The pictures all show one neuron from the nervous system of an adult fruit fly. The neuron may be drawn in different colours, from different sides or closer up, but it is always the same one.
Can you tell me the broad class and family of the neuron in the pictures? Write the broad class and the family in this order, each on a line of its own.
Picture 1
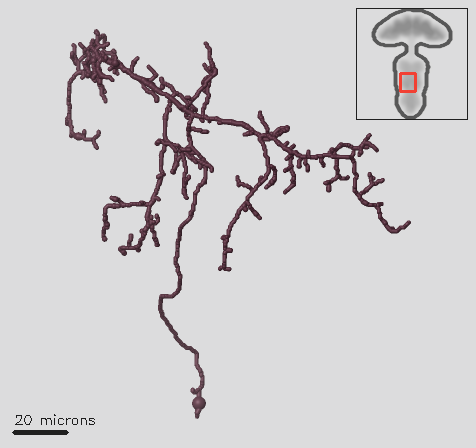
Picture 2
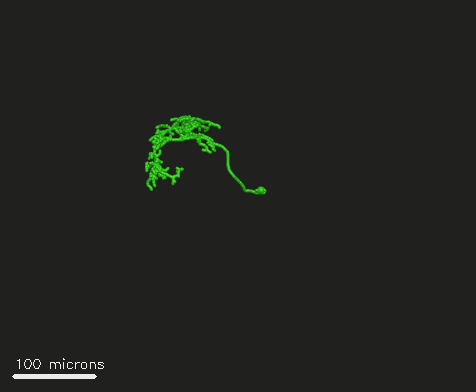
nerve-cord intrinsic neuron
hemilineage 03B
